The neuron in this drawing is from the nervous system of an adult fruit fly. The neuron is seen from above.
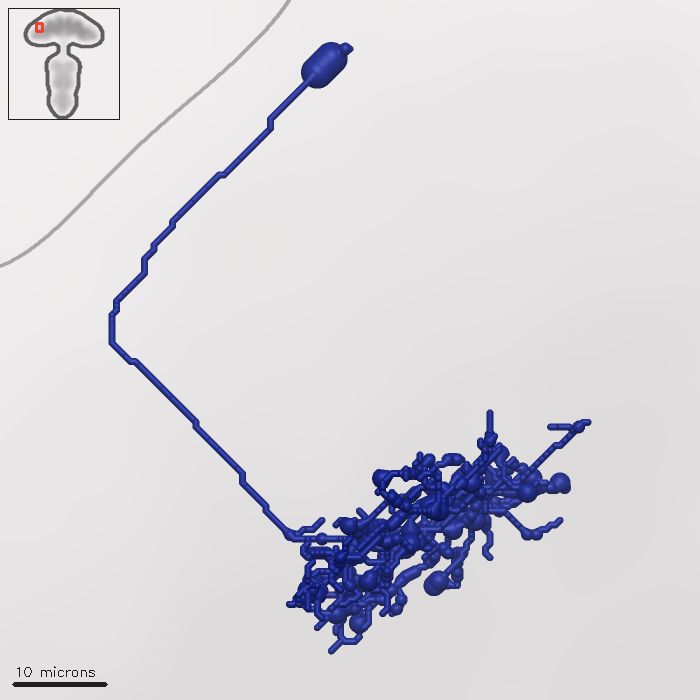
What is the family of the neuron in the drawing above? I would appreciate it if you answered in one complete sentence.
For this neuron, the family is Cm.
